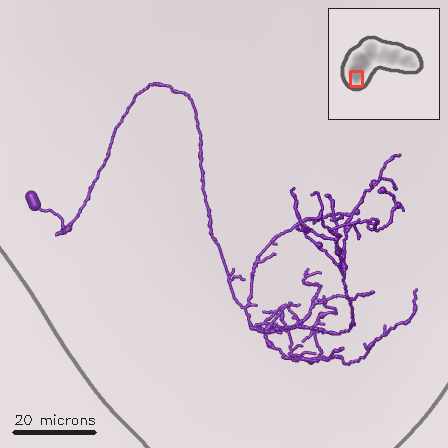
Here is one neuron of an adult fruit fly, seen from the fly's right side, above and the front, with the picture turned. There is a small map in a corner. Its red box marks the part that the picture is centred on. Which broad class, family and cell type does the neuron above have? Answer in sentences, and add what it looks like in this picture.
It is a central-brain intrinsic neuron. Its family is hemilineage VPNl&d1_dorsal. It is of cell type CB1909. The cell body is on the left of the picture. By the scale bar it is about 95 microns wide in this view. Dozens of branch ends can be seen.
